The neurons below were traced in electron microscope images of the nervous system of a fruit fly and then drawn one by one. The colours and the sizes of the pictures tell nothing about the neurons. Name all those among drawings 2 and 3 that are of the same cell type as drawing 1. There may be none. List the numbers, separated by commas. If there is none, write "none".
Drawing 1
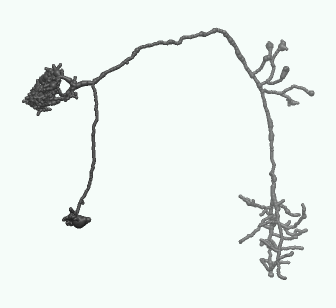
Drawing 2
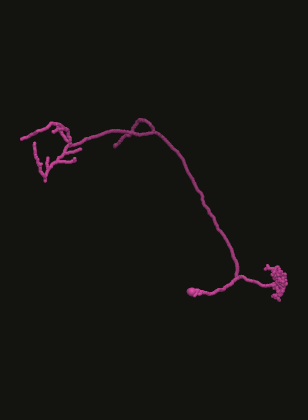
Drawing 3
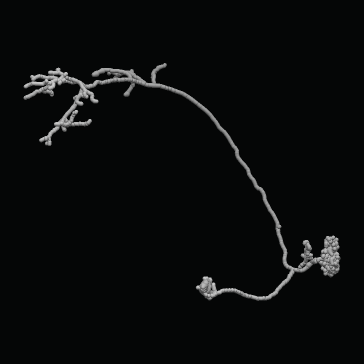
3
